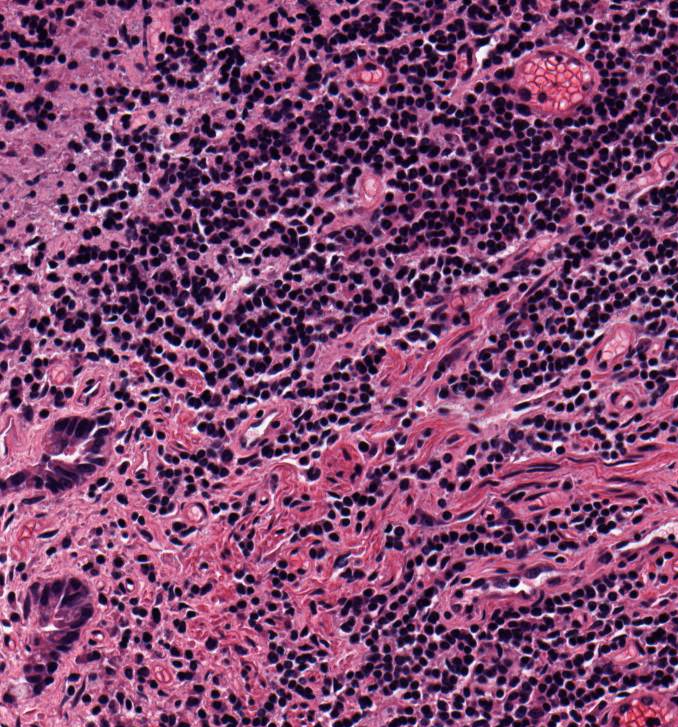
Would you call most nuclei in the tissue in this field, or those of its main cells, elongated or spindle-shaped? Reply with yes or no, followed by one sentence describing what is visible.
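No. The lymphocytes have small, round, dark nuclei with very scant cytoplasm.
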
